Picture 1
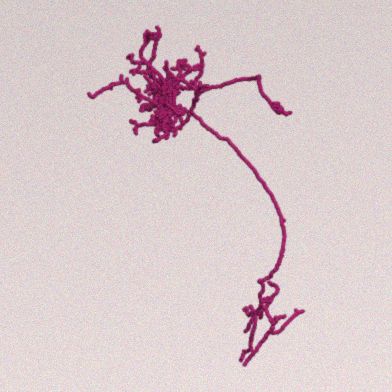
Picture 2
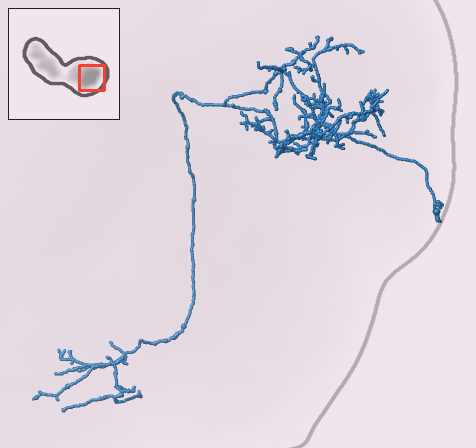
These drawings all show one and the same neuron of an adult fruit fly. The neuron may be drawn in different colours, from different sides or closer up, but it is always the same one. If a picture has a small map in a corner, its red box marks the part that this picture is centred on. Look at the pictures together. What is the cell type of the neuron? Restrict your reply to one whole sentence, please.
This neuron carries the cell type designation LHAD2c2.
